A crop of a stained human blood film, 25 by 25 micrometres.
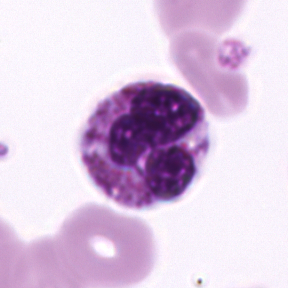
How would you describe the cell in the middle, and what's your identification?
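First, the outline is round and smooth, and the cell measures about 11 micrometres across. Next, the chromatin is dark purple and densely clumped, with no nucleoli to be seen in the nucleus. Then the cytoplasm: most of what is visible lies on the left side of the nucleus. The cell is an eosinophil.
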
